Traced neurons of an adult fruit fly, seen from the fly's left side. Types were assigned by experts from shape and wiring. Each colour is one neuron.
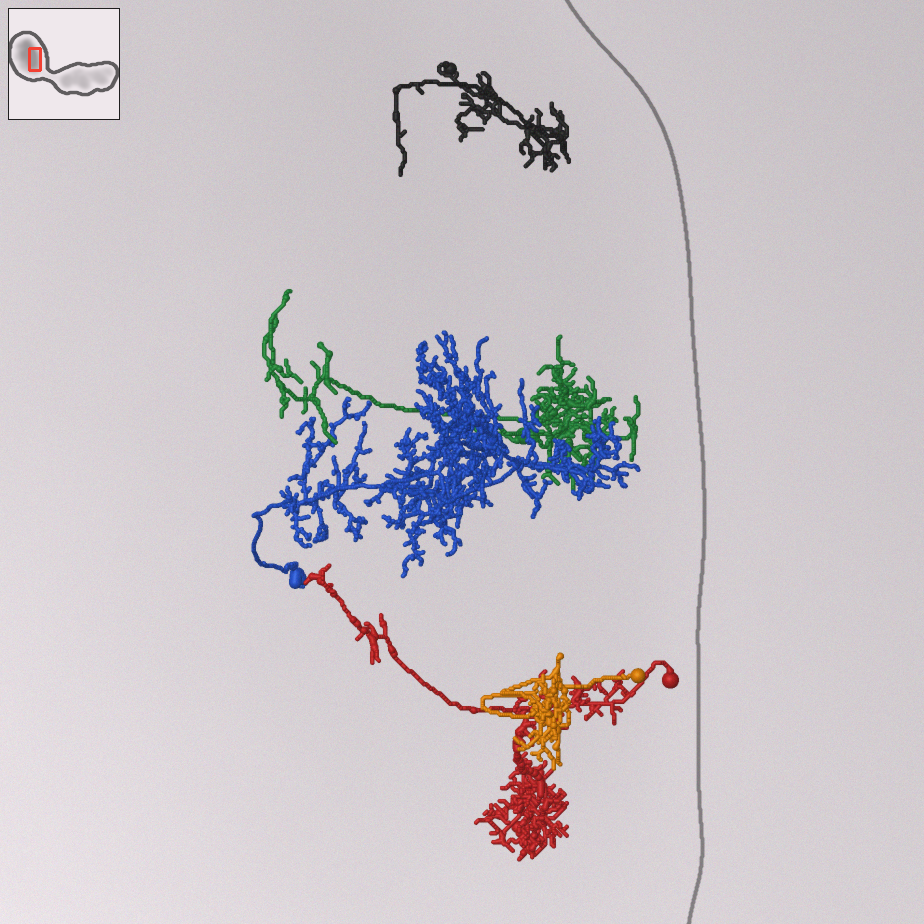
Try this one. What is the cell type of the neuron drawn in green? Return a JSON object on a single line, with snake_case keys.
{"cell_type": "TmY20"}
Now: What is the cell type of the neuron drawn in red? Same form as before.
{"cell_type": "Y3"}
